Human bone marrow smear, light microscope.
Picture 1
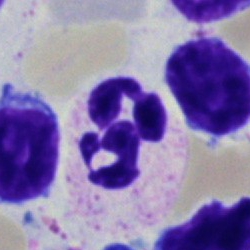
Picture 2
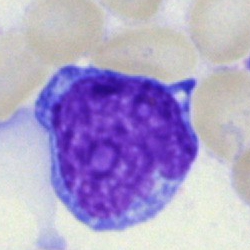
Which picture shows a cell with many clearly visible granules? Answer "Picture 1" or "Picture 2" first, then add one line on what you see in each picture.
Picture 1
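Picture 1: Fine pink-violet granules are scattered through the cytoplasm.
Picture 2: No granules are visible in the cytoplasm.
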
